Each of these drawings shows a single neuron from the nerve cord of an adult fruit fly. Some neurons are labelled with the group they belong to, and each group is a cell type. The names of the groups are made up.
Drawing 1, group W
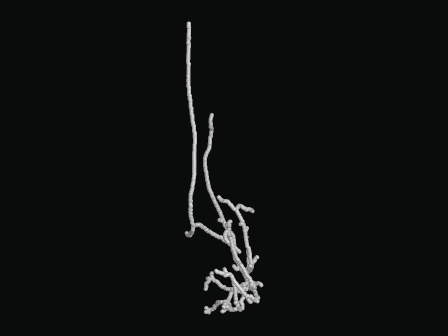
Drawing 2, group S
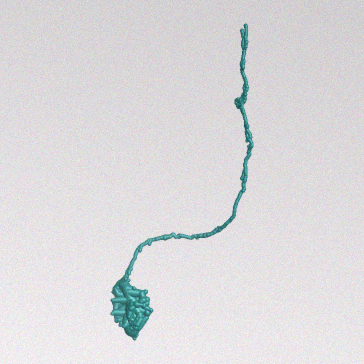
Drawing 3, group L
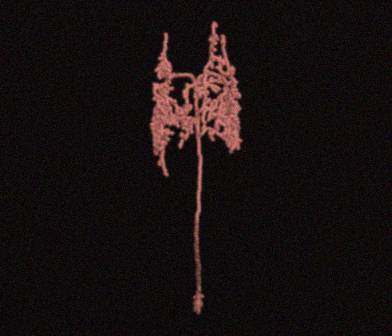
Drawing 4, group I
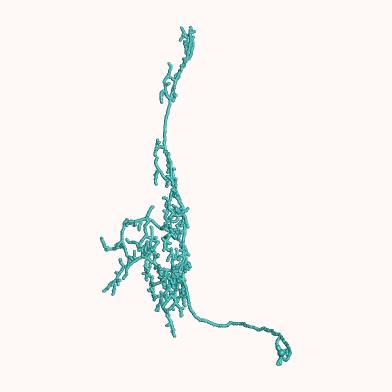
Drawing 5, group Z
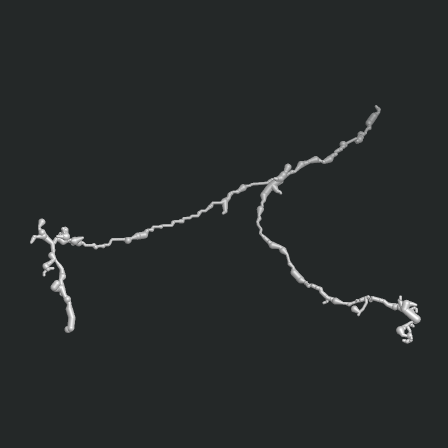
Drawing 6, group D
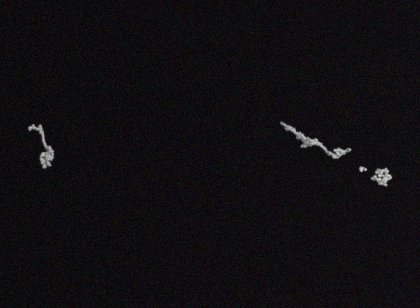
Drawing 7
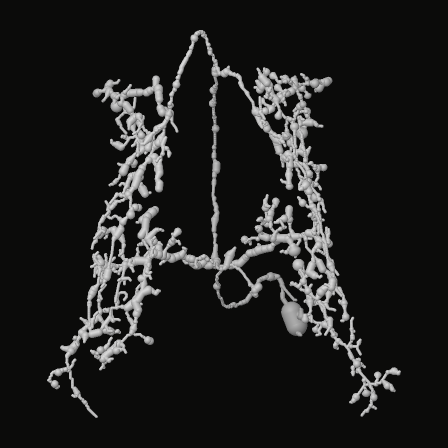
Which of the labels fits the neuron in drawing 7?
group L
